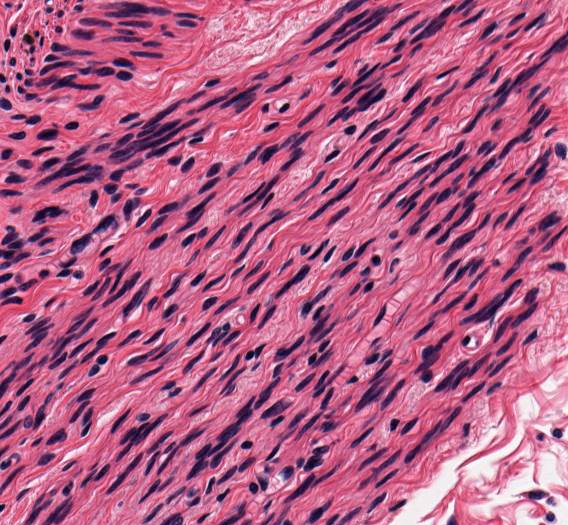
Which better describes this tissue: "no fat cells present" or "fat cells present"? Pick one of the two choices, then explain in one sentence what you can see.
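No fat cells present. No fat cells are present in the field.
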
